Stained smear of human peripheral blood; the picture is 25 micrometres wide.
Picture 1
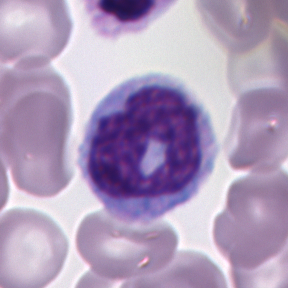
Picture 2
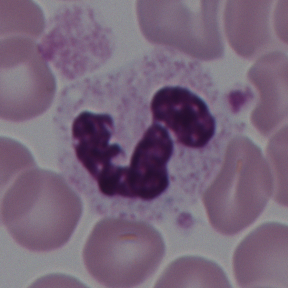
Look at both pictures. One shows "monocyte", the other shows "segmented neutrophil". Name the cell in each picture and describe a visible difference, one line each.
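Picture 1 is a monocyte. No distinct granules are seen in the cytoplasm.
Picture 2 is a segmented neutrophil. Fine small lilac granules are scattered throughout the cytoplasm.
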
